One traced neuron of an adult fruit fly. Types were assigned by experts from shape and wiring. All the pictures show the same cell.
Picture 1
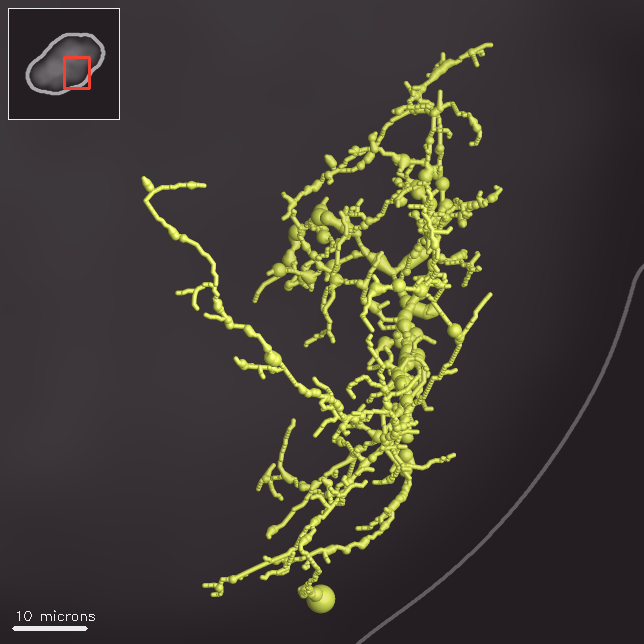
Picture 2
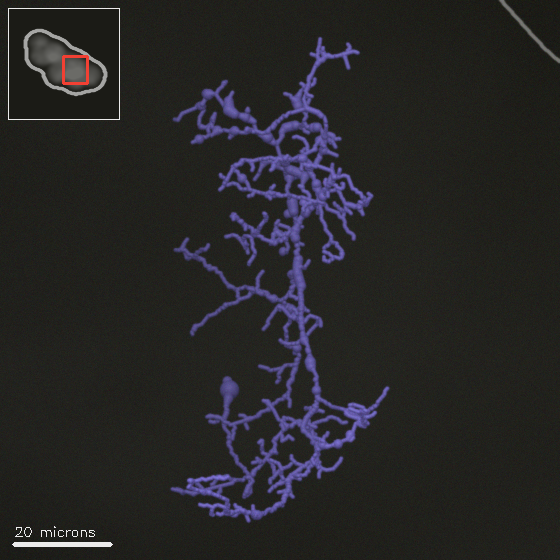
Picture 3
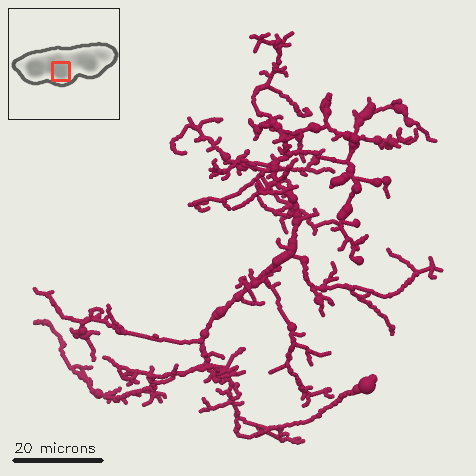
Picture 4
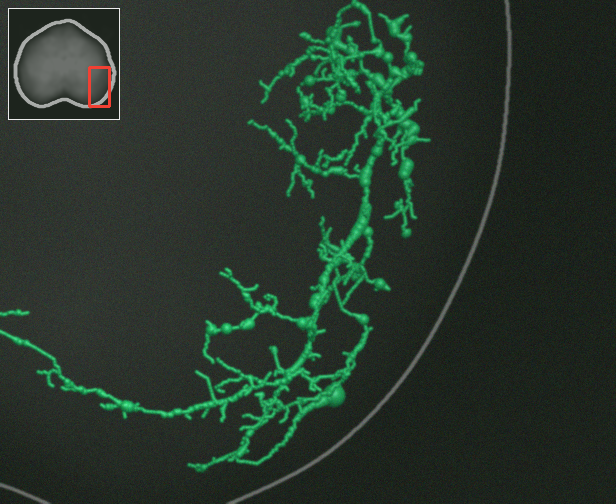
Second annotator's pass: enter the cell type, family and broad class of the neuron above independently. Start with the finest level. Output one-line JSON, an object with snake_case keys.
{"cell_type": "IN13A065", "family": "hemilineage 13A", "broad_class": "nerve-cord intrinsic neuron"}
